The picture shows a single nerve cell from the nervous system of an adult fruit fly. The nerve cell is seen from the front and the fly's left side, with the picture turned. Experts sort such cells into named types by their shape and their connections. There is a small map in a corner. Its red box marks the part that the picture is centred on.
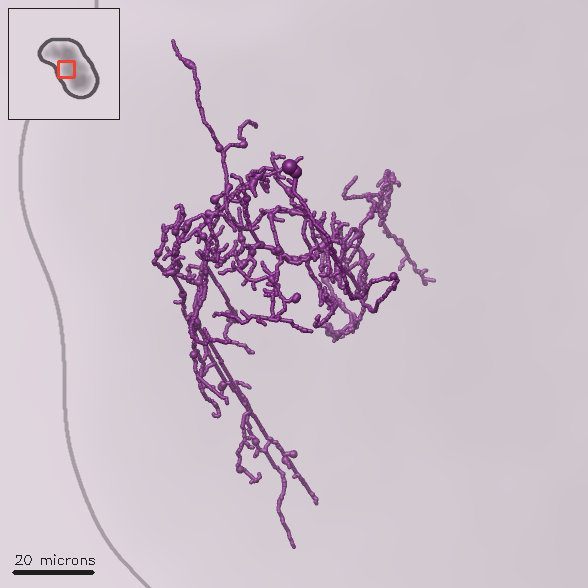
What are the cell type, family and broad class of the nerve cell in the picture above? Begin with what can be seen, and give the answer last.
The cell body is at the top of the picture. From top to bottom in the picture it spans about 130 microns. The picture shows dozens of branch ends. It is of cell type SLP122. Its family is hemilineage SLPad1_anterior. This is a central-brain intrinsic neuron.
